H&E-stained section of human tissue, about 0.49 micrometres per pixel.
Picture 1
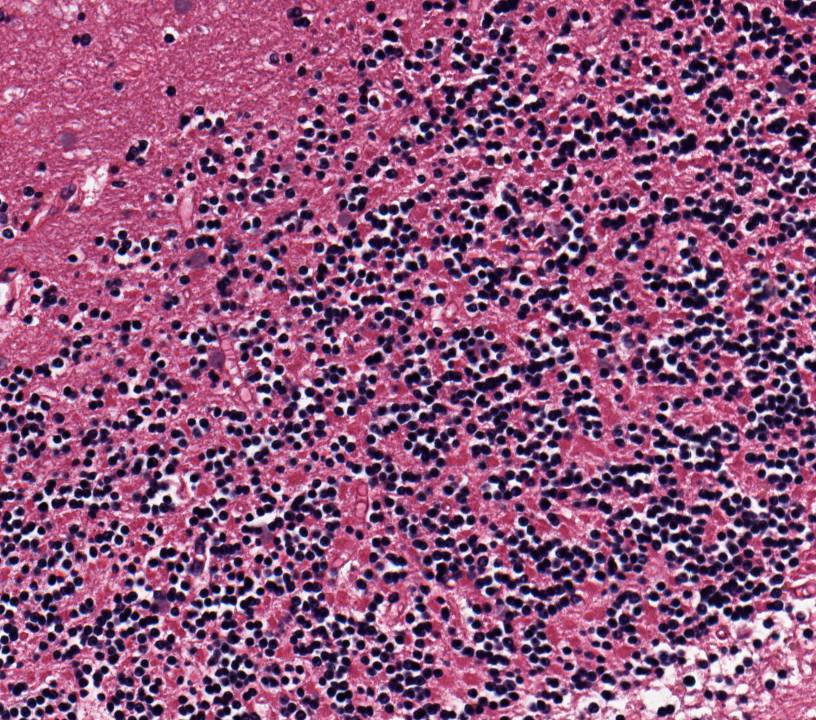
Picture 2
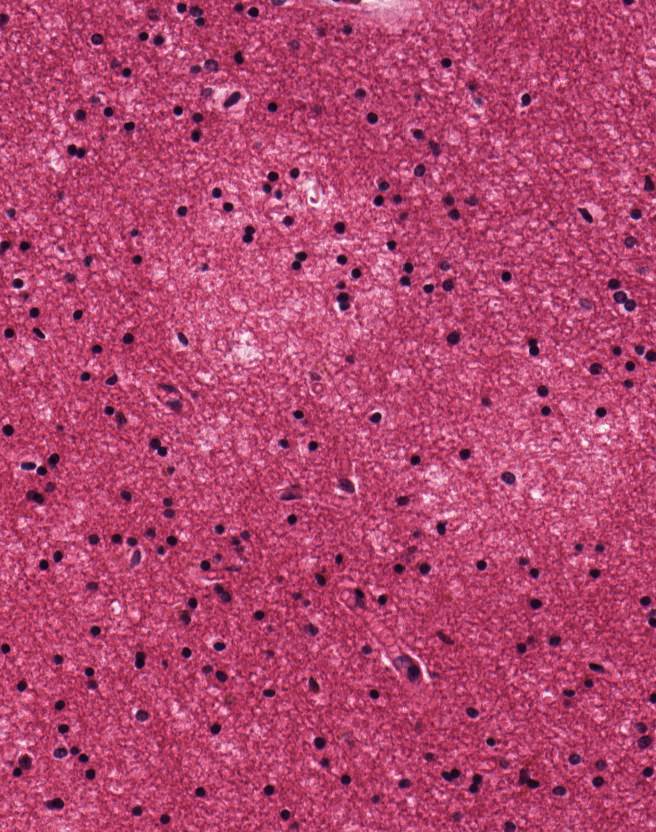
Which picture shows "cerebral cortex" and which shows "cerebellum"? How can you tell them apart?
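Cerebellum: picture 1. Cerebral cortex: picture 2. In picture 1, a pale pink zone with few nuclei occupies the upper left corner, while the rest of the field is crowded with small, round, darkly stained nuclei with scant visible cytoplasm. These dense sheets are broken up by many small, irregular, pink, cell-poor islands. No epithelium or glands are present.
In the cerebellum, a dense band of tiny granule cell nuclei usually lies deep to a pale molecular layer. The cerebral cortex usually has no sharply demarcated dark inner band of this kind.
Picture 2 is filled by a fine, finely granular pink neuropil, without epithelium, glands or other organised units. Small, round, dark-staining nuclei are scattered fairly evenly through it, some within a narrow clear halo. Neither fat cells nor large open lumens are present.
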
